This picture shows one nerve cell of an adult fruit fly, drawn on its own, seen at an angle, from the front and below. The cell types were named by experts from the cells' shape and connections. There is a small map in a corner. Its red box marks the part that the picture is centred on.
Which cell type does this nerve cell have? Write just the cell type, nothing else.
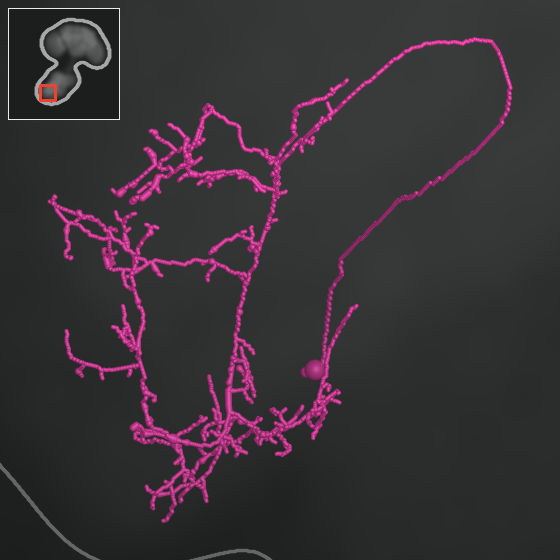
IN12B062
